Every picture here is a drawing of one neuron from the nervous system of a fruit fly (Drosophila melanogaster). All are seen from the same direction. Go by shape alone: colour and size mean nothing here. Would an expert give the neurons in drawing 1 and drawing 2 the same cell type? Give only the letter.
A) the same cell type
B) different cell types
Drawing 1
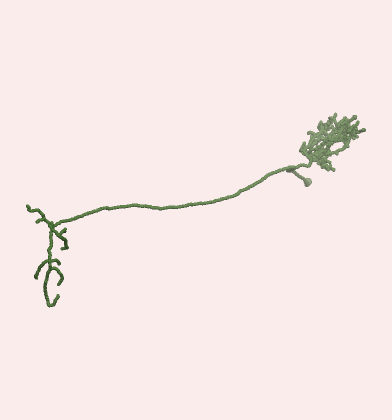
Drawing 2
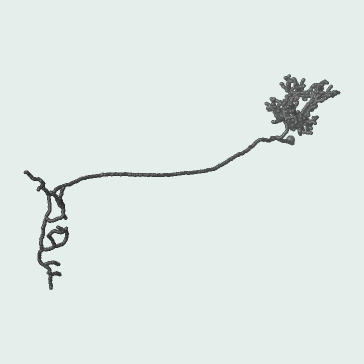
A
